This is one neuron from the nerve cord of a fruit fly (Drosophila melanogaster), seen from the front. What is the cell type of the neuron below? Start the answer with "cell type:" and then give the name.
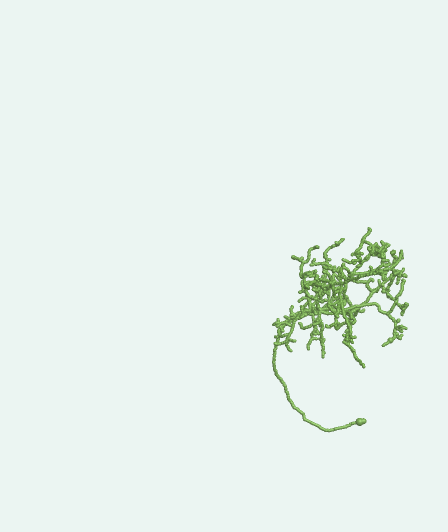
cell type: IN04B081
